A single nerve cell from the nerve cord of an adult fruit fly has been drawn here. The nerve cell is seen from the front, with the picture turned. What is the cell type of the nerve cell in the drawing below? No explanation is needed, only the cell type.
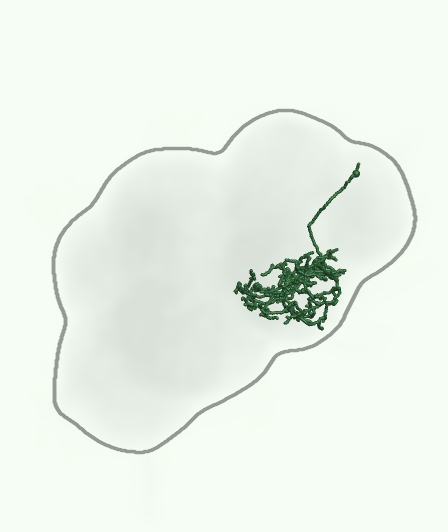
IN14A016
